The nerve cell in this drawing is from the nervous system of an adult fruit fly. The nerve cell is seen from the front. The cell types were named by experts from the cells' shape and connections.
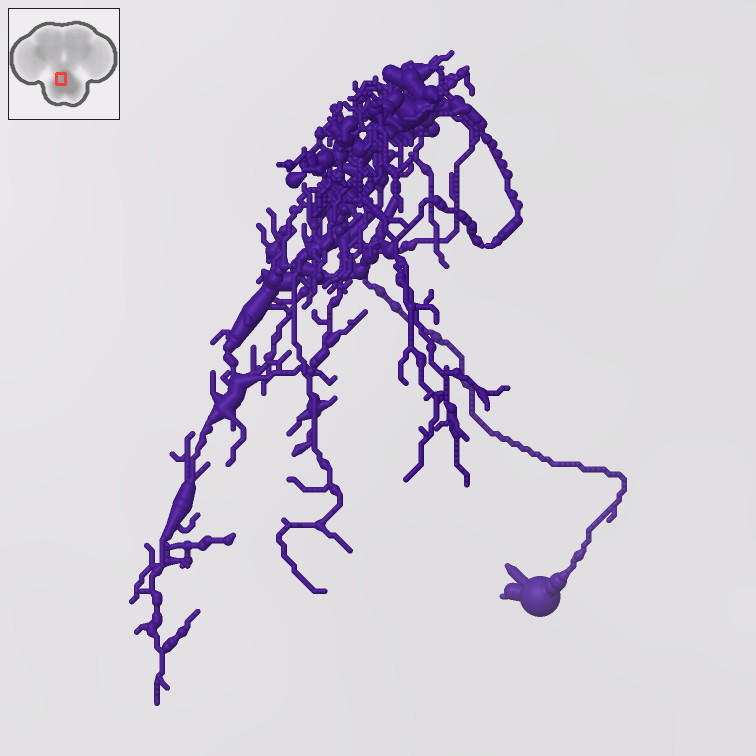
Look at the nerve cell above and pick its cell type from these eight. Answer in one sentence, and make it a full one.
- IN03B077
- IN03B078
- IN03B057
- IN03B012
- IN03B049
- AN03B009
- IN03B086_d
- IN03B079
The cell type IN03B079 is the type of this nerve cell.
